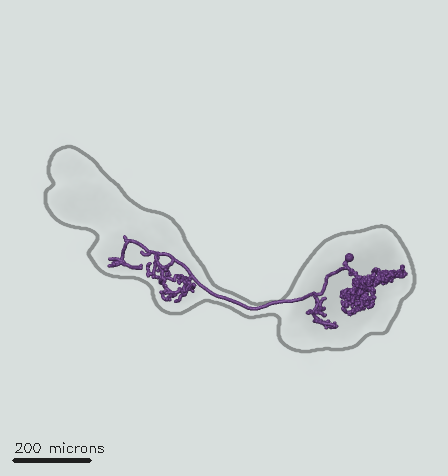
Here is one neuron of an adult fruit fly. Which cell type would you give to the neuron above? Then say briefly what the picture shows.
Its cell type is DNpe025. Its broad class is descending neuron. Its cell body lies on the right of the picture. By the scale bar it is about 800 microns wide in this view.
